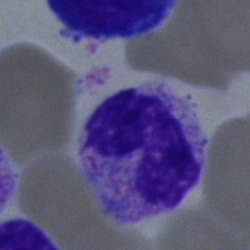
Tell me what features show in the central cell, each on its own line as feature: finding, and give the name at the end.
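Outline: roughly round, maybe slightly oval
Nucleus: indented, curving round a paler patch of cytoplasm at lower left
Nucleoli: none visible
Cytoplasm: moderate pale lilac-blue rim, widest at lower left
Name: band neutrophil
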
